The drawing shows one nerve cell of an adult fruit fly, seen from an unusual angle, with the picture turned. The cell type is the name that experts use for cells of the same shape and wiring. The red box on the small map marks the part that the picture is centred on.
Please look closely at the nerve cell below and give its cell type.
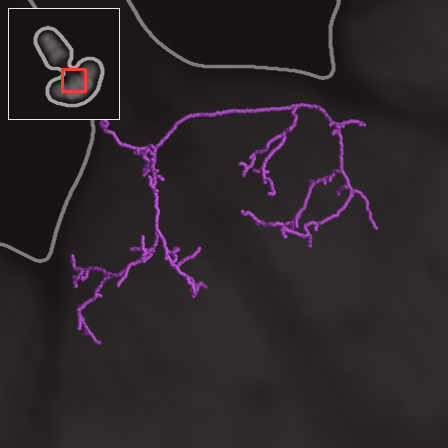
GNG600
